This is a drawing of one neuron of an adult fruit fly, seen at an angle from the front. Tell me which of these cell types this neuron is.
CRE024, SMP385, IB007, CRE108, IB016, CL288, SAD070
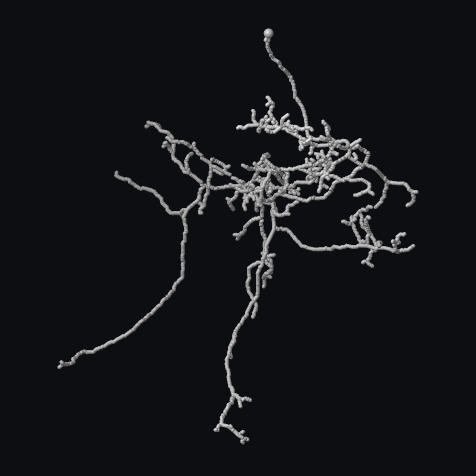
IB016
